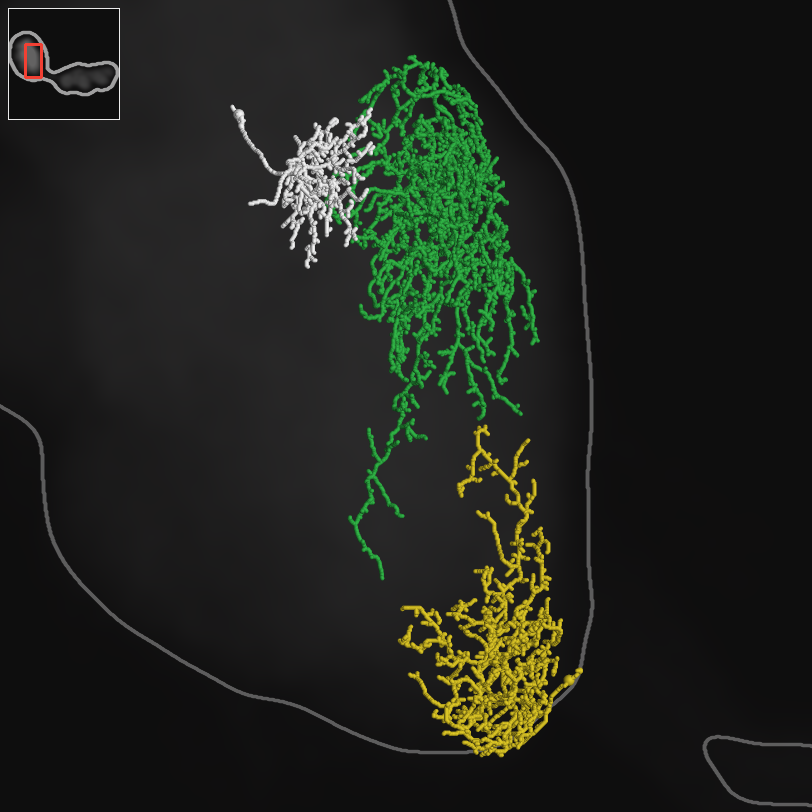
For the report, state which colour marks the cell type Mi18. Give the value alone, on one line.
green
